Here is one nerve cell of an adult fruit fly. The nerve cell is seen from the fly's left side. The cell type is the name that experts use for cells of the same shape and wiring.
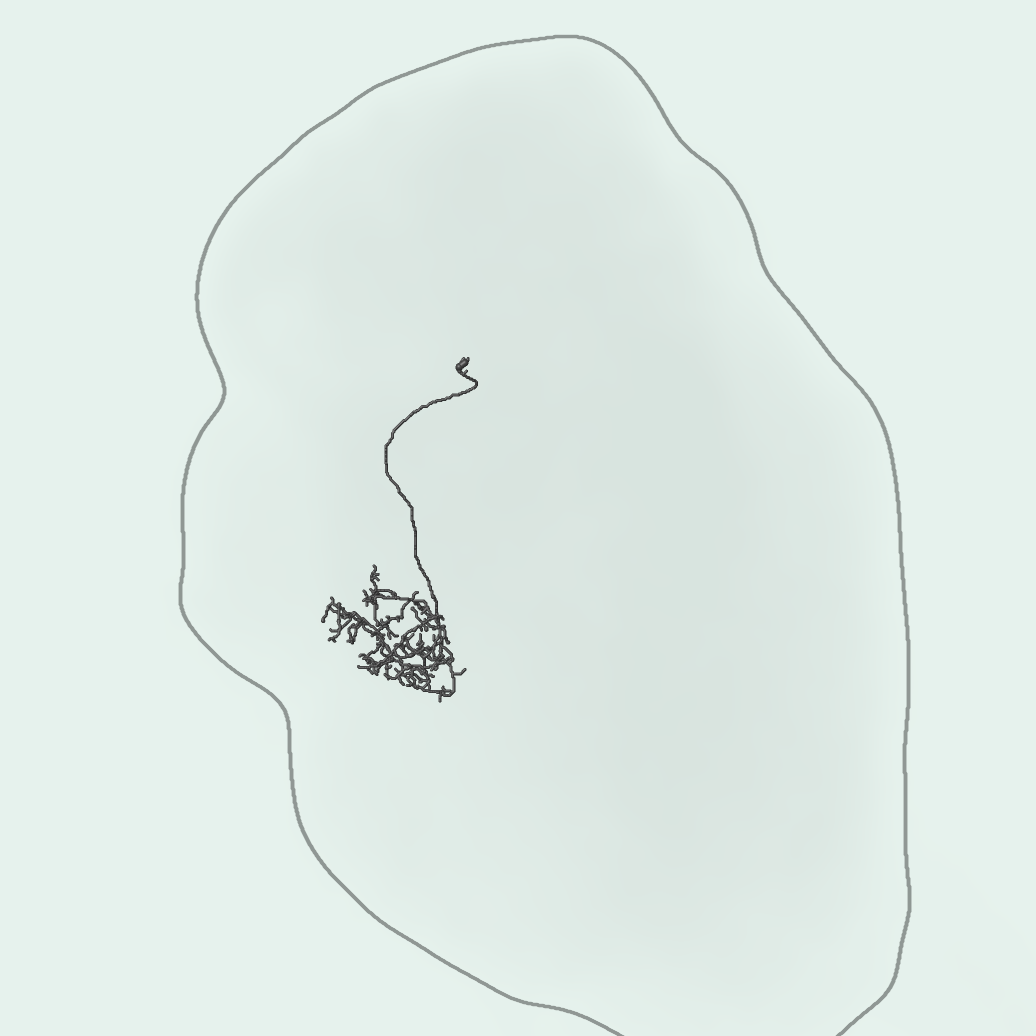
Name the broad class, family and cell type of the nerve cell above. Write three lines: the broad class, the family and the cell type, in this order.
central-brain intrinsic neuron
hemilineage VLPl4_anterior
CB1417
